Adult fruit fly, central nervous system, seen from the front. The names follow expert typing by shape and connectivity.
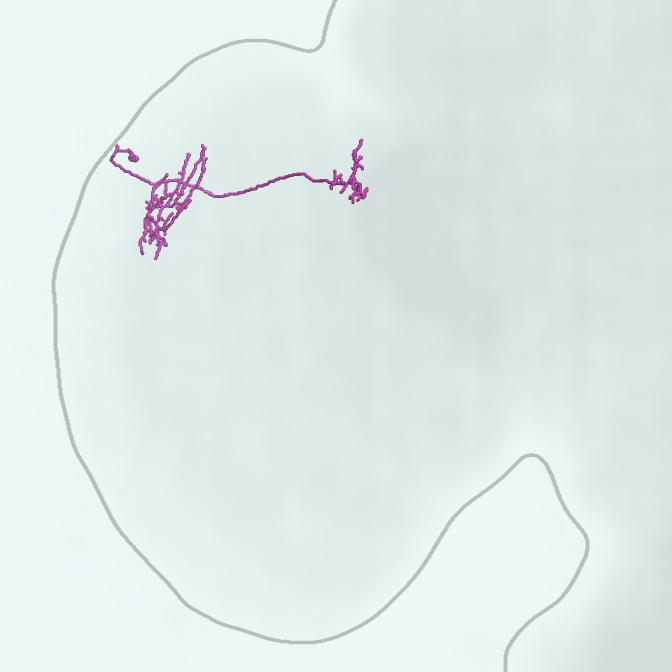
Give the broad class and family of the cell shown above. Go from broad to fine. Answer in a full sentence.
An optic-lobe intrinsic neuron of the Tm family.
